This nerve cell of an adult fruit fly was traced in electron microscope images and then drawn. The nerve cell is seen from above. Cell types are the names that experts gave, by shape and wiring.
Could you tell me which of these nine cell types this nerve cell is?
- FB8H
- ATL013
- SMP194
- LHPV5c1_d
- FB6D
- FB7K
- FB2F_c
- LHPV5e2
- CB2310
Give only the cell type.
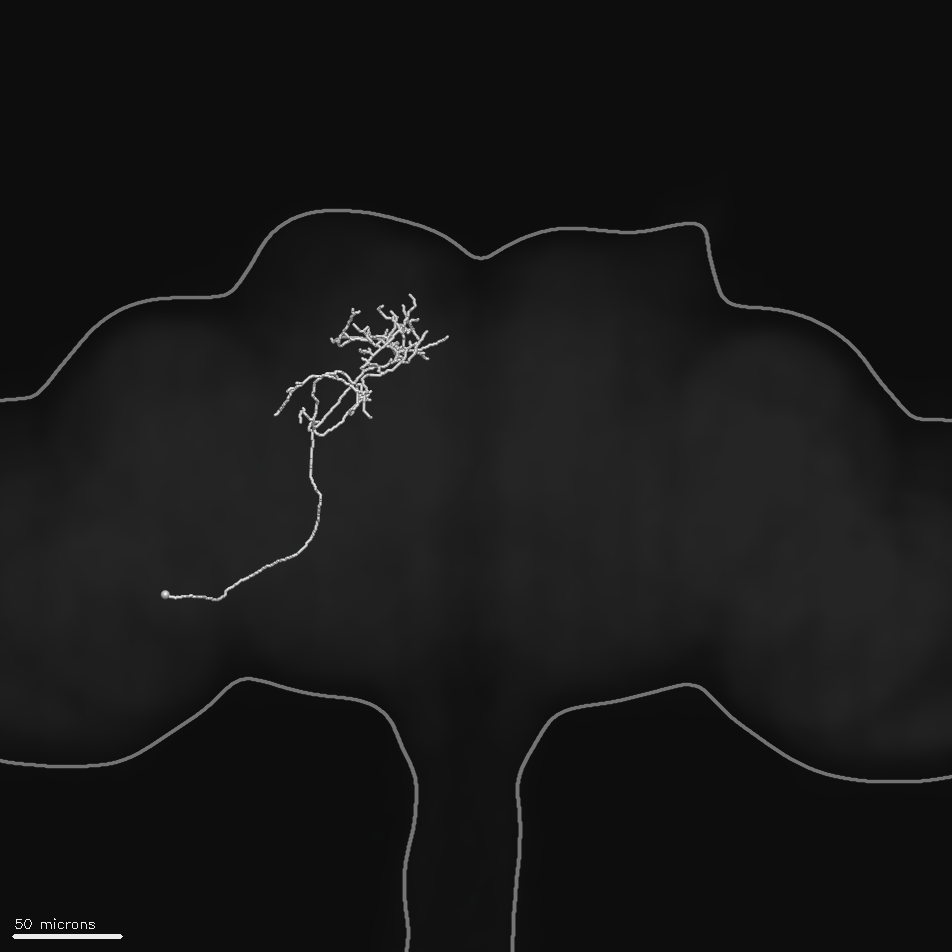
CB2310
